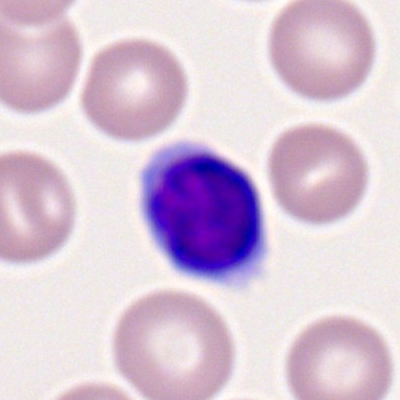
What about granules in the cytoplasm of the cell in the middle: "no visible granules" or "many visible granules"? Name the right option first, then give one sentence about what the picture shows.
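No visible granules. No granules can be seen in the cytoplasm.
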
